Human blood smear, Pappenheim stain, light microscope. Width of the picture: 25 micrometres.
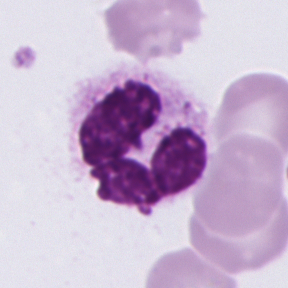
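Segmented neutrophil, stained peripheral blood smear. Chromatin dark purple, coarsely clumped. Cytoplasm pale, faint pinkish tint; fine pink-violet granules scattered throughout. Cell roughly round; edge faint, granular-looking.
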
